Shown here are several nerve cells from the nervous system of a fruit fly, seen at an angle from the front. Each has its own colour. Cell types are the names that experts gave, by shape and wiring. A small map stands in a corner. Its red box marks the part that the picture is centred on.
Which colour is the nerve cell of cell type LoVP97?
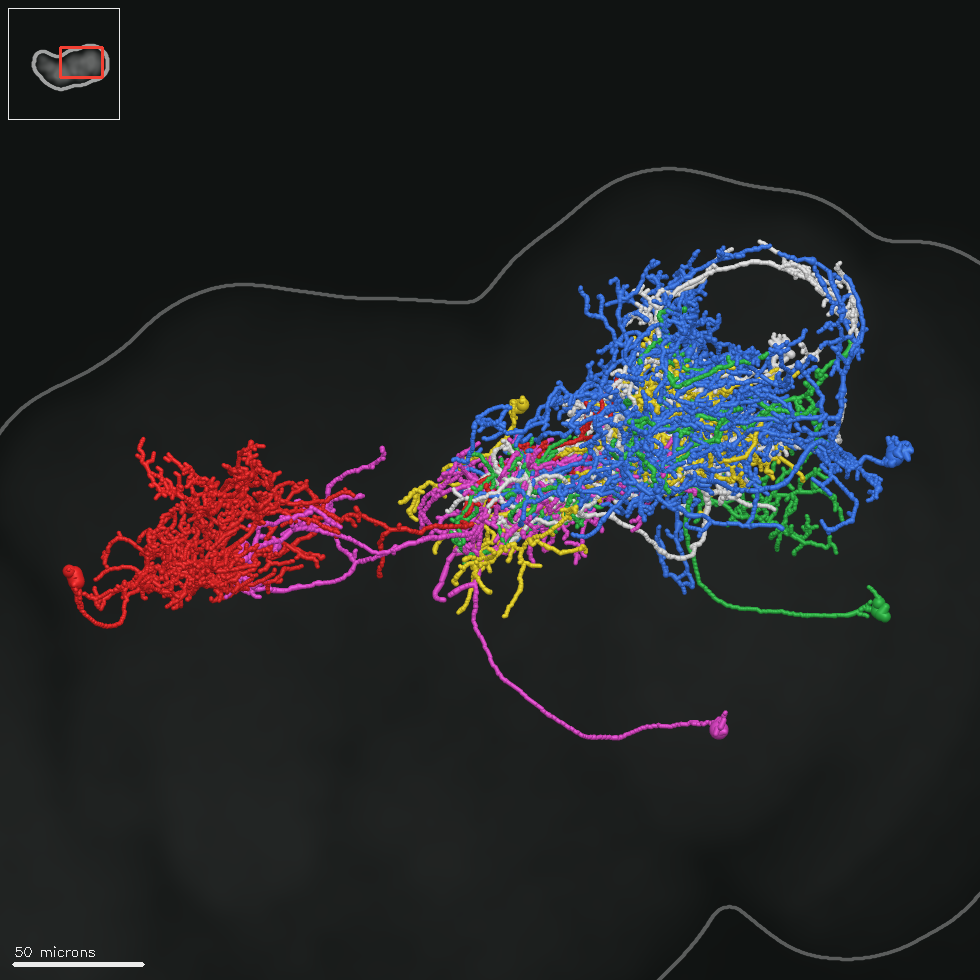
green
